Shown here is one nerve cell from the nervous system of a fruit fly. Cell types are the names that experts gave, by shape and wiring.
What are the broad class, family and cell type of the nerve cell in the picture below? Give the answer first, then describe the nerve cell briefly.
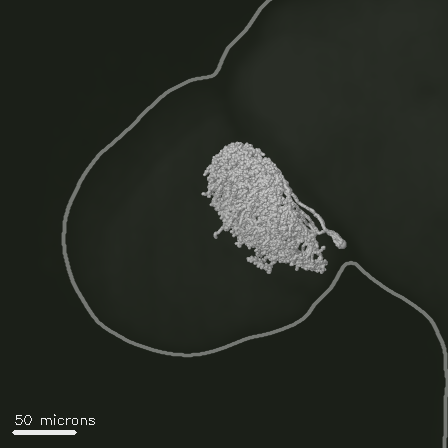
Its broad class is optic-lobe intrinsic neuron. Its family is Li. The cell type is Li31. It is in the brain and does not reach the nerve cord. From left to right in the picture it spans about 120 microns.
